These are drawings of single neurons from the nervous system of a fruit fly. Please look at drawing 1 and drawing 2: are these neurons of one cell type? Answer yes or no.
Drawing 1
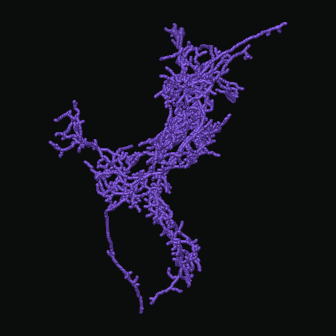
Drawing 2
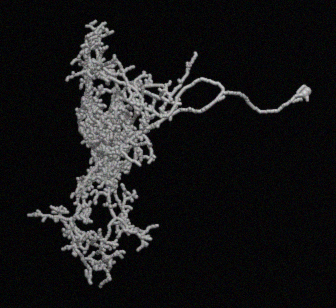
yes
